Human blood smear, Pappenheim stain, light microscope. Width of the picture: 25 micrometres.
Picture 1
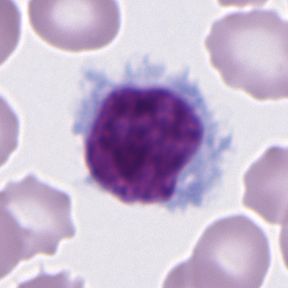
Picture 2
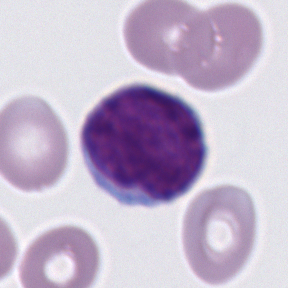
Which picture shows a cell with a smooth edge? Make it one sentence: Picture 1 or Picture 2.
In picture 2, the cell has a smooth edge rather than a rough one.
